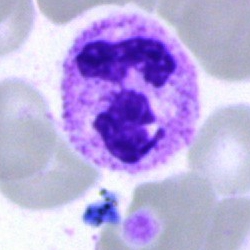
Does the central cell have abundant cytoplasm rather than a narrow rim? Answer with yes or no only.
Yes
